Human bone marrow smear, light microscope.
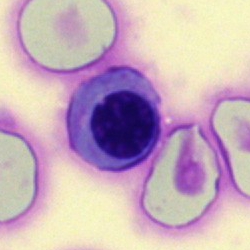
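Erythroblast, the cell in the middle. Its outline is roughly round, with a smooth edge. The nucleus sits off-centre, over toward the right side of the cell. You'll notice the chromatin is dense and dark purple. Around it, the cytoplasm is a pale greyish-blue.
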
